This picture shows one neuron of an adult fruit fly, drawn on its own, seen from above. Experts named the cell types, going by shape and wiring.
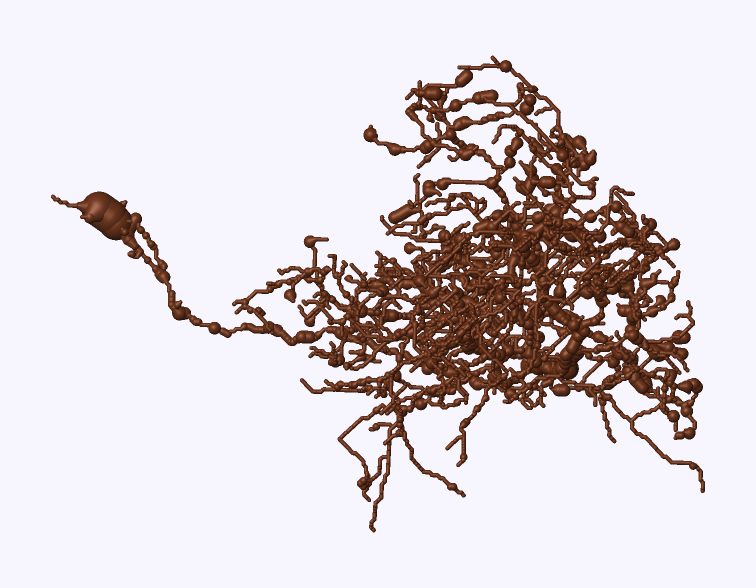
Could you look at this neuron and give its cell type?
GNG147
